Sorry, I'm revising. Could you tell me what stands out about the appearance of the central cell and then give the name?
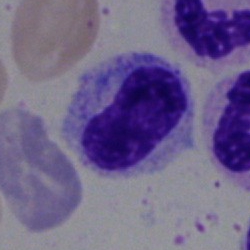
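Outline: roughly round, with a slightly uneven edge. Nucleus: kidney-shaped with one indentation, set off-centre so that more cytoplasm lies on the left. Chromatin: dark purple, somewhat coarse and clumped. Name: metamyelocyte.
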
